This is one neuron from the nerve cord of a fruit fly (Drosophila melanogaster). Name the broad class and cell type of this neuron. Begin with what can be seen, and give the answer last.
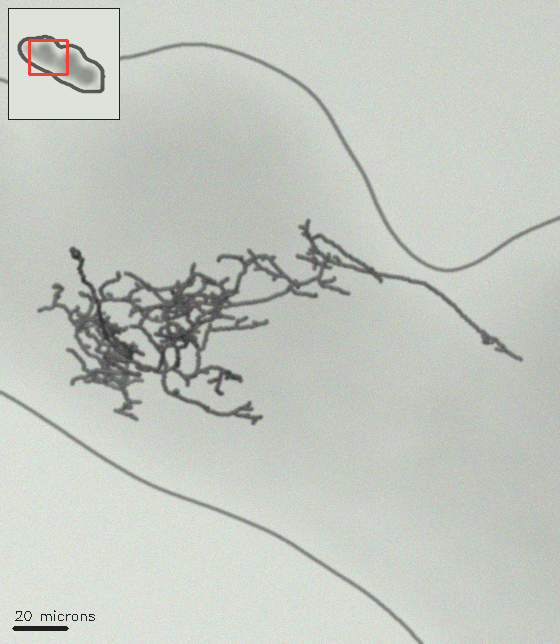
From left to right in the picture it spans about 190 microns. Dozens of branch ends can be seen. Its broad class is nerve-cord intrinsic neuron. The cell type is INXXX359.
